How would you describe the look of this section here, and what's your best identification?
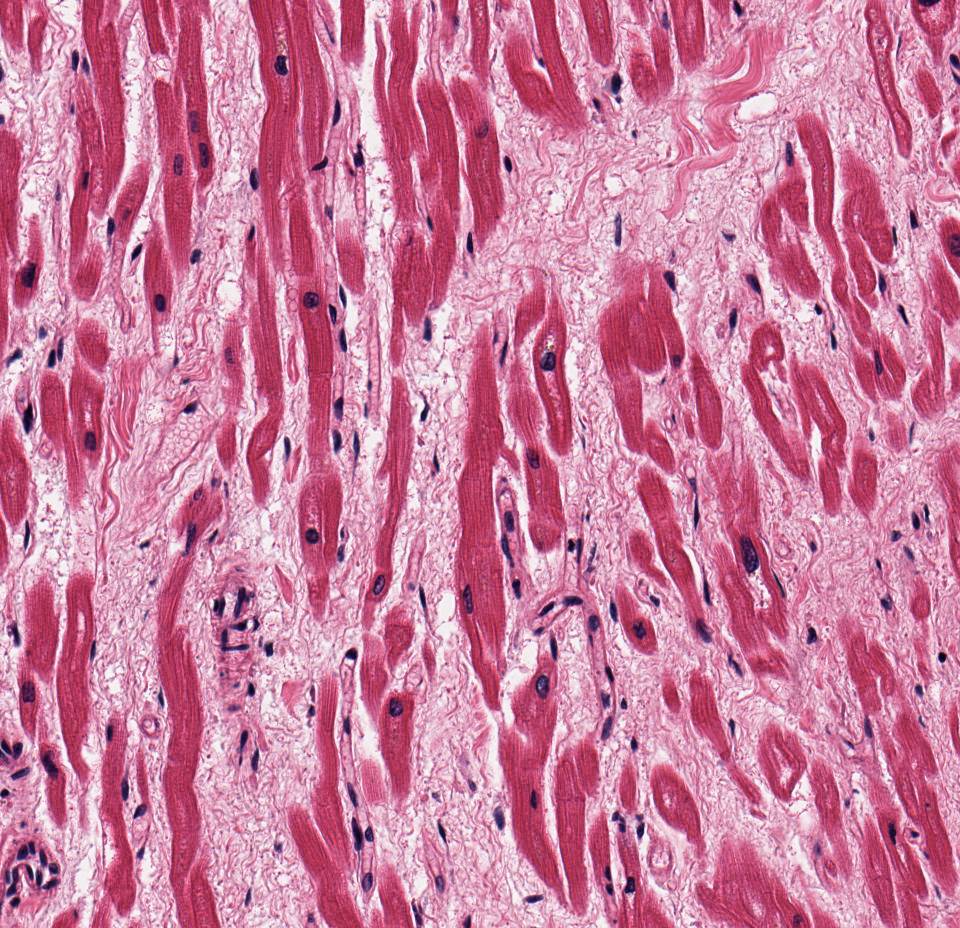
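You'll see the muscle fibres running mostly top to bottom, tilted a little obliquely, and some of them split into branches. Wide areas of pale pink, loose, wispy connective tissue separate the fibres all over the field, with small dark elongated nuclei scattered through it. This is the atrial appendage of the heart.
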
